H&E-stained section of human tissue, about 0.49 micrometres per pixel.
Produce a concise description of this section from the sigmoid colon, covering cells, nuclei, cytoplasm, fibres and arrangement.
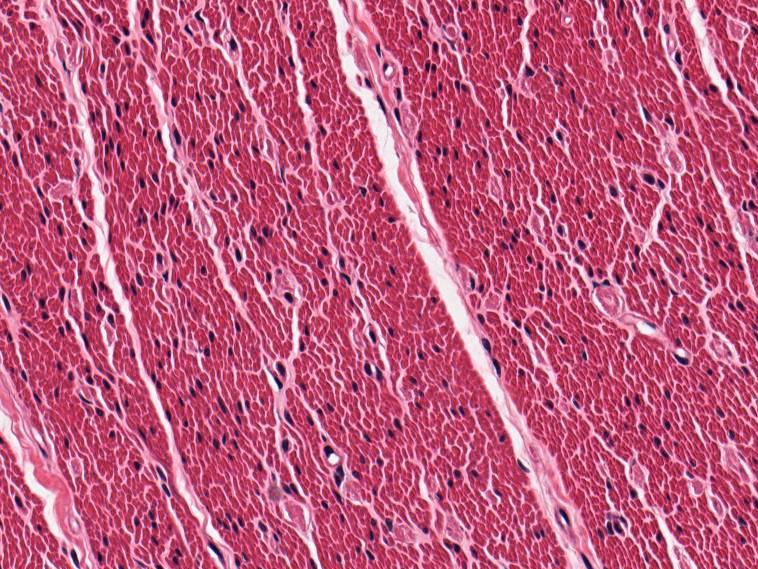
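Pink fibres fill the whole field, densely packed in bundles running steeply from upper left toward lower right. Thin pale strands and clefts running parallel split them into narrow bundles. Their cytoplasm stains deep, even pink-red, with small dark purple oval nuclei scattered evenly throughout.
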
